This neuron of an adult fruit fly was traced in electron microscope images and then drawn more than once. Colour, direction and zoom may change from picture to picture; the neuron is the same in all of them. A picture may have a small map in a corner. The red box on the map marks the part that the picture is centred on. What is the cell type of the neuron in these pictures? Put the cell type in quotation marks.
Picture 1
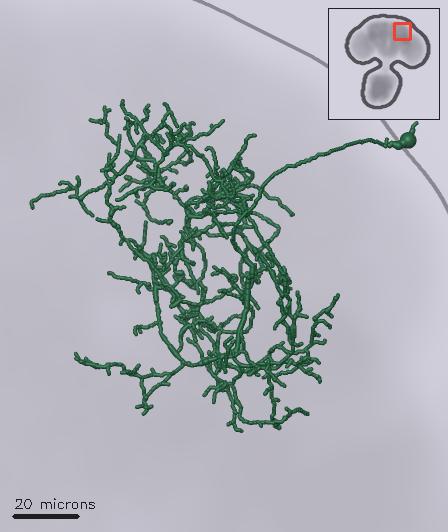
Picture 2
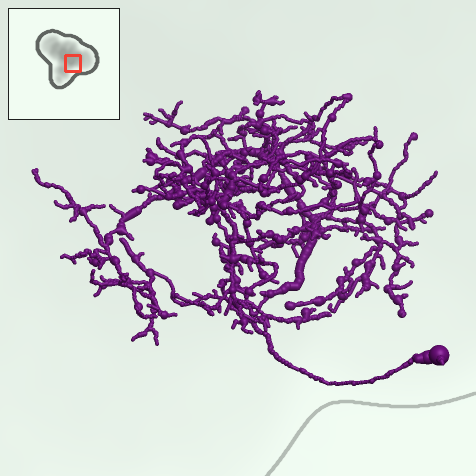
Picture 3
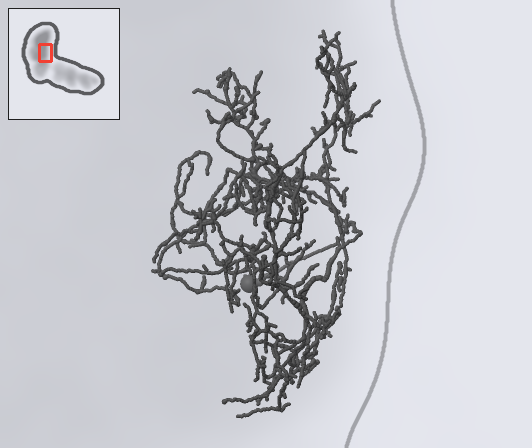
"CB0510"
